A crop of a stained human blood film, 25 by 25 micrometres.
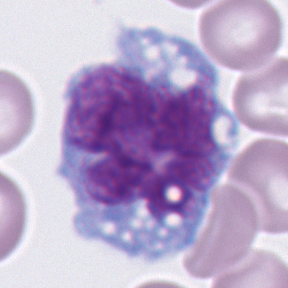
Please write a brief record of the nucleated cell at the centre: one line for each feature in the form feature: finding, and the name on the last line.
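Outline: irregular, with ragged, uneven edges
Cytoplasm colour: pale grey-blue
Vacuoles: many, clear and round
Granules: no coarse coloured granules
Name: monocyte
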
